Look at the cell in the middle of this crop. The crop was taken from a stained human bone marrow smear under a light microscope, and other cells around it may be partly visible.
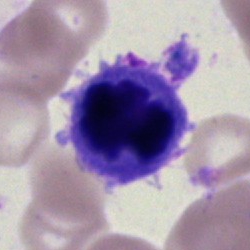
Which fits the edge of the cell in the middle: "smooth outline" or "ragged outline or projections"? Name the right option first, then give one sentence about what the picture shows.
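Ragged outline or projections. Many short, fine, spiky projections stand out from the cell edge all around.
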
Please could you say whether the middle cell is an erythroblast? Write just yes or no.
yes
